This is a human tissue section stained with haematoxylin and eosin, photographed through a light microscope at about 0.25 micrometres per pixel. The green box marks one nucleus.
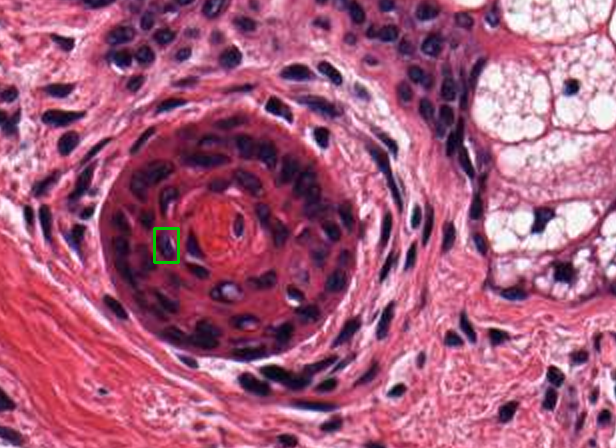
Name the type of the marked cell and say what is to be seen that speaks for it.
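Keratinocyte. The nucleus is narrow and elongated, and it stains dark purple. The surrounding cytoplasm is pink, and the cell's outline is not sharply defined from its neighbours. The cell sits in the inner layers of a round whorl of tightly packed cells, a short distance from a central pink, layered core.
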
